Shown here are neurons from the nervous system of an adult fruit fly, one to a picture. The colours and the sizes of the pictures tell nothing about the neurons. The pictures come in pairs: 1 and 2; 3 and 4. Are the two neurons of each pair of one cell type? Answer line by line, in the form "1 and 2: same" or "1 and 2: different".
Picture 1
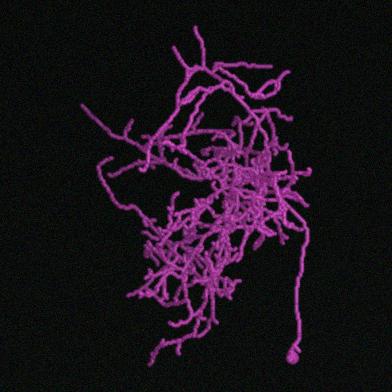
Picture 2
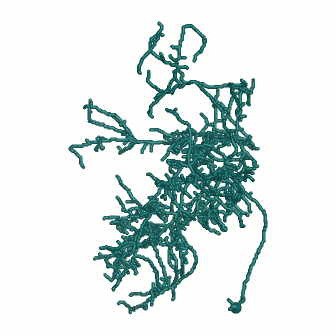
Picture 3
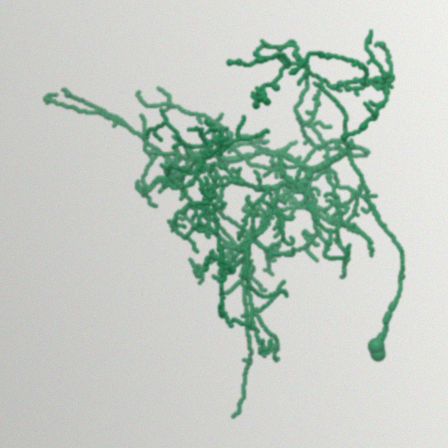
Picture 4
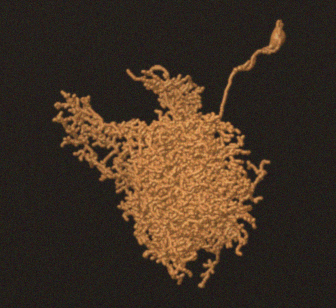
1 and 2: same
3 and 4: different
